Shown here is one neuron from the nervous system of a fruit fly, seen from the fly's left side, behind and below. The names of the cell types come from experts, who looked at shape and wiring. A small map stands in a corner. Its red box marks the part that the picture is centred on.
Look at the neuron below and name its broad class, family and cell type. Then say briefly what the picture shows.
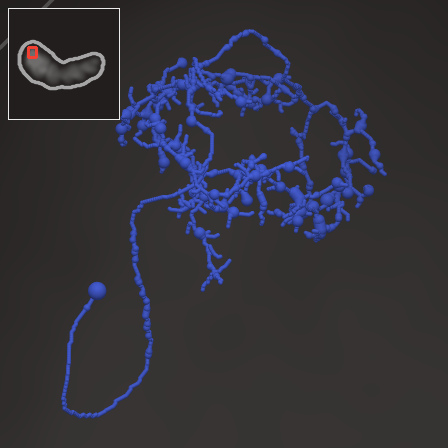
This is a central-brain intrinsic neuron. The family is hemilineage LHl4_dorsal. The cell type is CB1619. Dozens of branch ends can be seen. As drawn here it is about as wide as it is tall.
